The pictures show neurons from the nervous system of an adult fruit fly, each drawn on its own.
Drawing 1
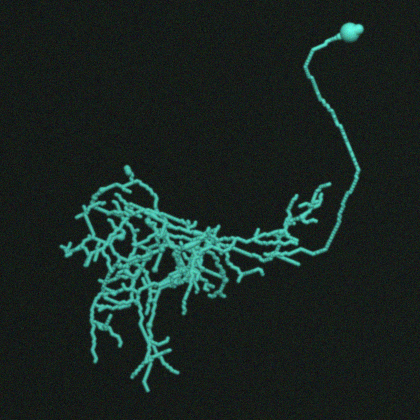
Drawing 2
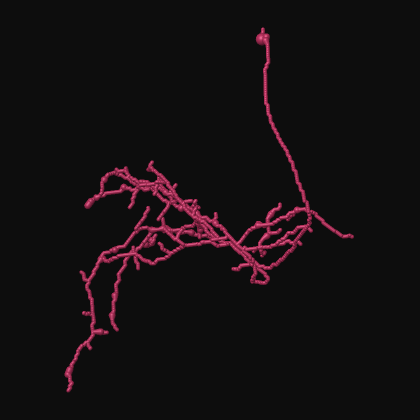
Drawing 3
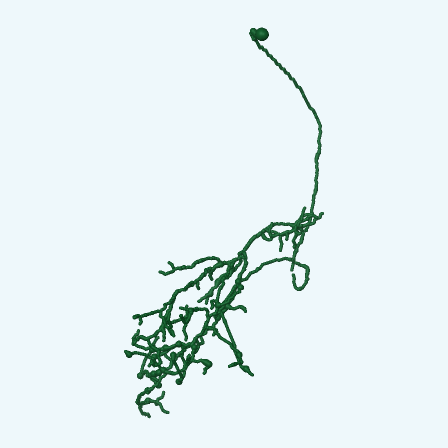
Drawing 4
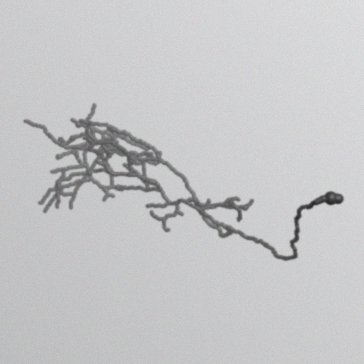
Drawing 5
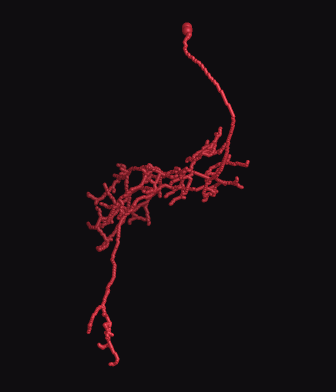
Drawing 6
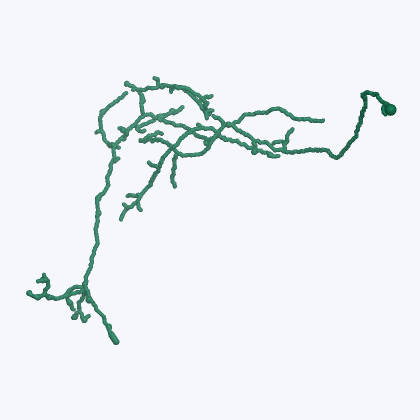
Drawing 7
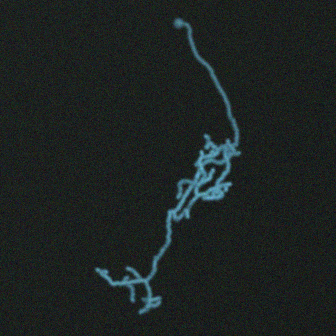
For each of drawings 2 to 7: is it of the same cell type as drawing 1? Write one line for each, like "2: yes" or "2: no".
2: no
3: yes
4: yes
5: no
6: no
7: no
